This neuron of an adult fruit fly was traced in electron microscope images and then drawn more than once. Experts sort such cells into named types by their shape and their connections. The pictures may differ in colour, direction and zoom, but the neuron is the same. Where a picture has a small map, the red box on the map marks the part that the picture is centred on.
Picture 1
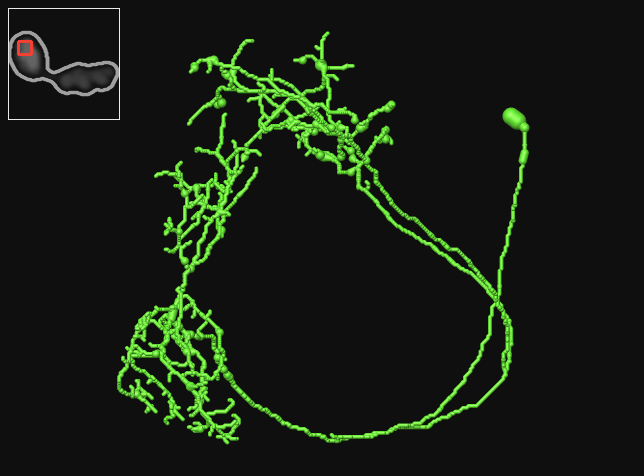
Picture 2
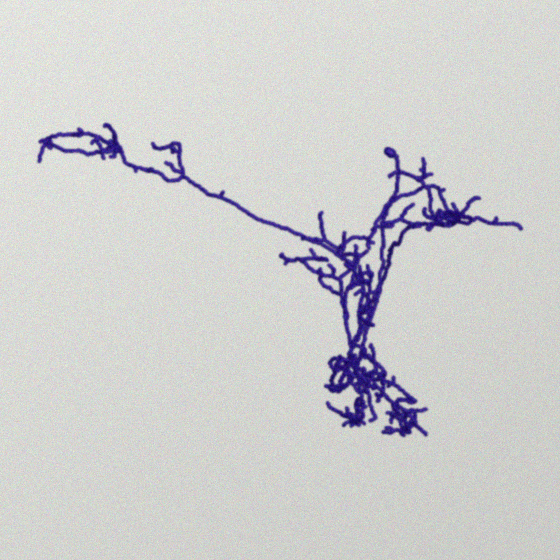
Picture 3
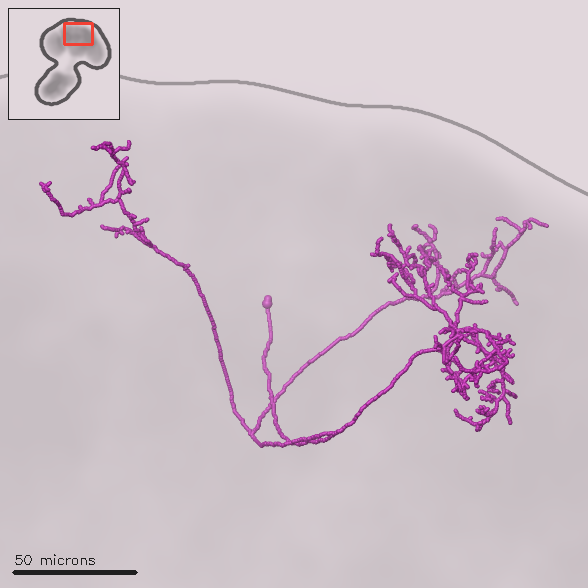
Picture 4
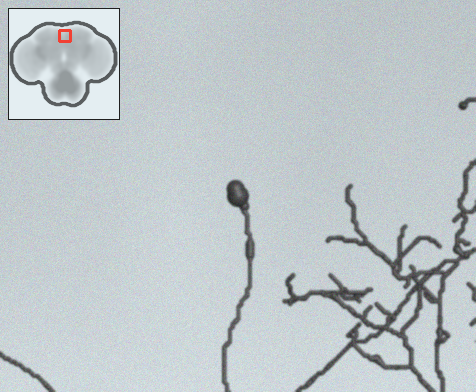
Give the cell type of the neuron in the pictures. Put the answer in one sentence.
The cell type is CRE093.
